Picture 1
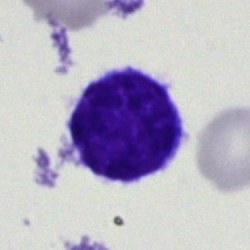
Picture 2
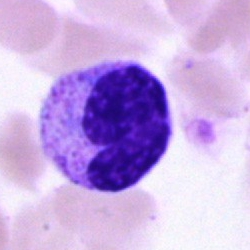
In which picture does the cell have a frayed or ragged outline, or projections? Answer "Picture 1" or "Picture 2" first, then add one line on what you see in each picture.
Picture 1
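What picture 1 shows: The edge of the cell shows a few tiny blunt bumps.
What picture 2 shows: The cell outline is smooth, without surface projections.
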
